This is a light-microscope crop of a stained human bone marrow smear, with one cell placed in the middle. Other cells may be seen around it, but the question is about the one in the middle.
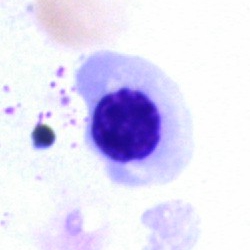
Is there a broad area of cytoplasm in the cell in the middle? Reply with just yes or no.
Yes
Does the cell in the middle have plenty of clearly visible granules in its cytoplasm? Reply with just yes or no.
No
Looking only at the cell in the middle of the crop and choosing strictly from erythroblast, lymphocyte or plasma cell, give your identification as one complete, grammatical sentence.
Occupying the centre of the crop is an erythroblast.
